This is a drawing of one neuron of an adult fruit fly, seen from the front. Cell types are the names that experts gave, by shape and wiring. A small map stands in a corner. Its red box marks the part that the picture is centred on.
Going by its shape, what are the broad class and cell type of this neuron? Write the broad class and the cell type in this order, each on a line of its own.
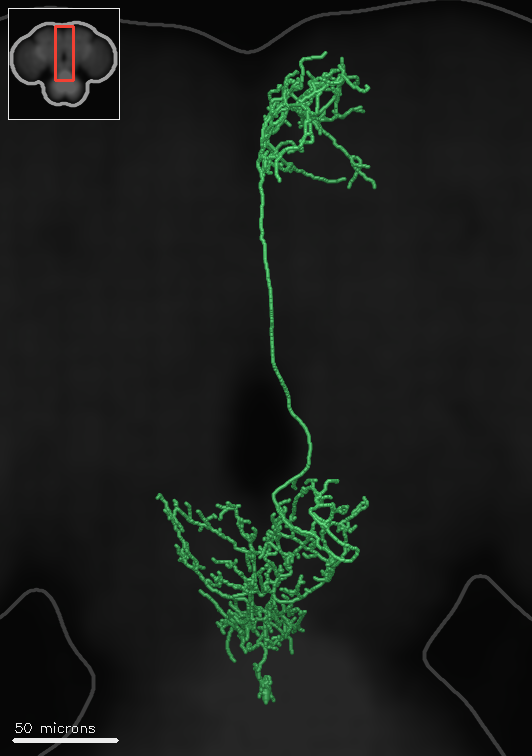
central-brain intrinsic neuron
GNG324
